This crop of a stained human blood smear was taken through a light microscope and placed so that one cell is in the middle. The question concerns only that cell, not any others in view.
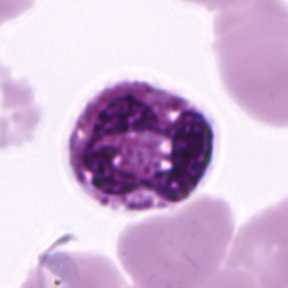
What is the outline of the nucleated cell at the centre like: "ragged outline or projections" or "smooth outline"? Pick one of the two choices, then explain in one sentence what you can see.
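Smooth outline. The cell outline is round and smooth.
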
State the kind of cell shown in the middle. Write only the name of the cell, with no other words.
eosinophil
